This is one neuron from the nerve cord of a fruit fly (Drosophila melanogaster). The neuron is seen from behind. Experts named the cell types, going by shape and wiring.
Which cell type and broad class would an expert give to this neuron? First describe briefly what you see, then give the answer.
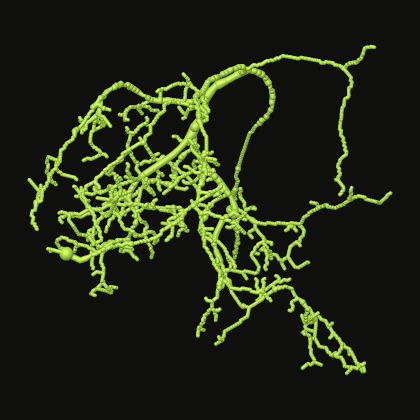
The picture shows dozens of branch ends. As drawn here it is about as wide as it is tall. It is of cell type ANXXX191. It is an ascending neuron.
